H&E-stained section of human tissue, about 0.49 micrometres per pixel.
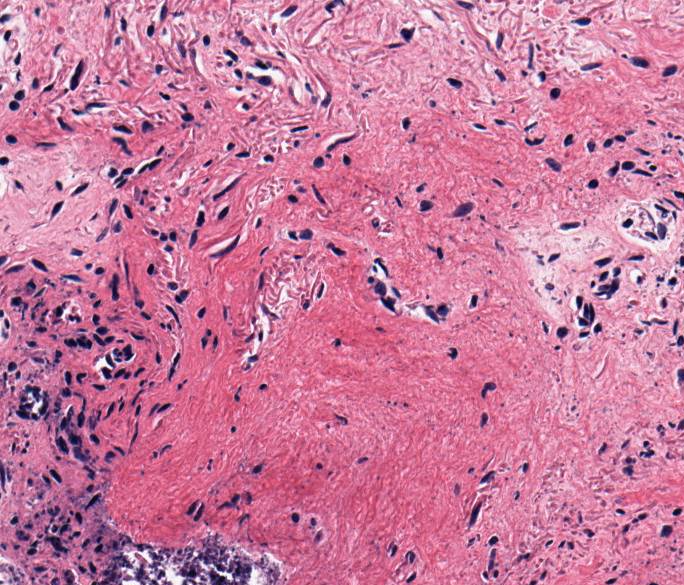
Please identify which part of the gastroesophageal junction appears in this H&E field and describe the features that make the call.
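What we have here is dense connective tissue. Dense pink collagen fills most of the field, with sparse, dark, mostly spindle or oval nuclei.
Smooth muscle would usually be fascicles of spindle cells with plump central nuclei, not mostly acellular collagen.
The lower left is more cellular, with crowded dark nuclei; paler, looser patches sit upper right and left.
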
